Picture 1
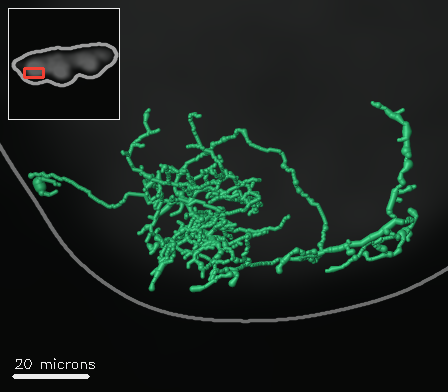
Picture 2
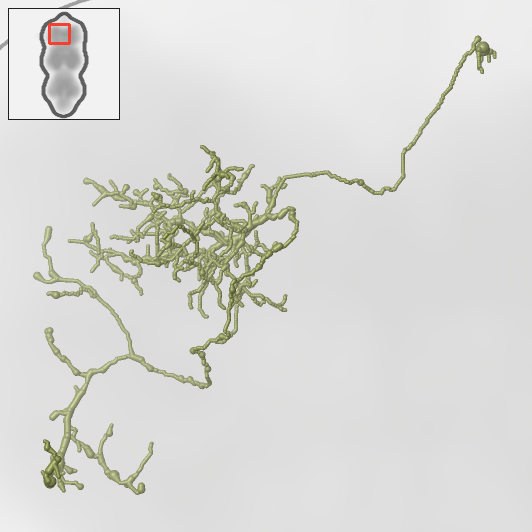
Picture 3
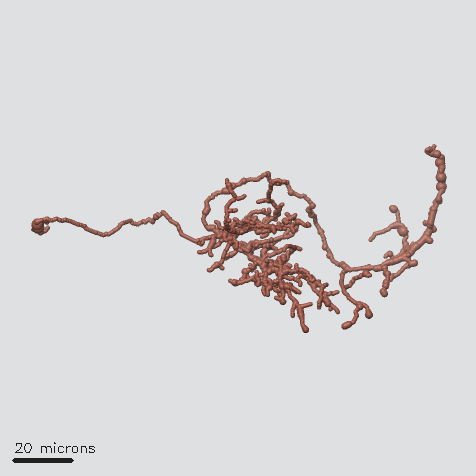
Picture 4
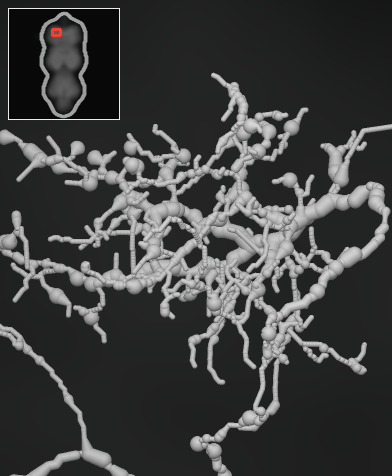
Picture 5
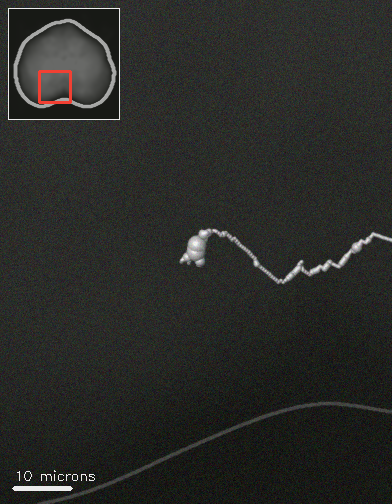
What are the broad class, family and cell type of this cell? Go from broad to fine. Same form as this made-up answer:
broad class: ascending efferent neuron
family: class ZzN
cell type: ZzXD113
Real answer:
broad class: nerve-cord intrinsic neuron
family: hemilineage 14A
cell type: IN14A015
